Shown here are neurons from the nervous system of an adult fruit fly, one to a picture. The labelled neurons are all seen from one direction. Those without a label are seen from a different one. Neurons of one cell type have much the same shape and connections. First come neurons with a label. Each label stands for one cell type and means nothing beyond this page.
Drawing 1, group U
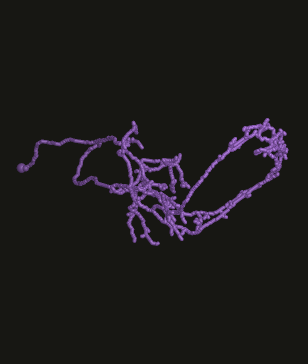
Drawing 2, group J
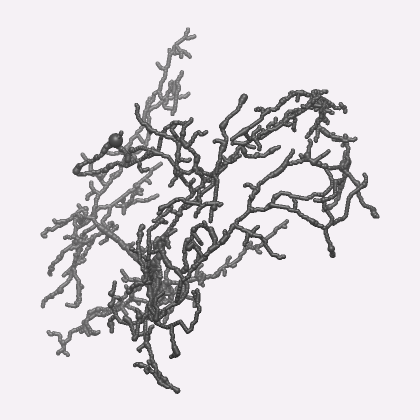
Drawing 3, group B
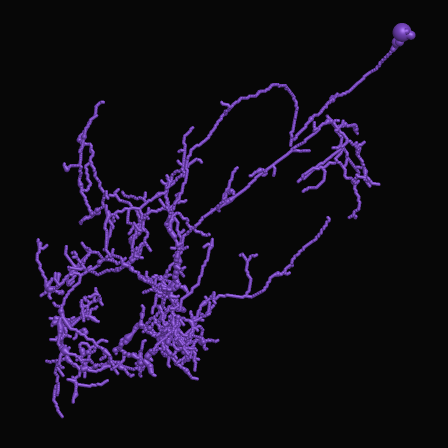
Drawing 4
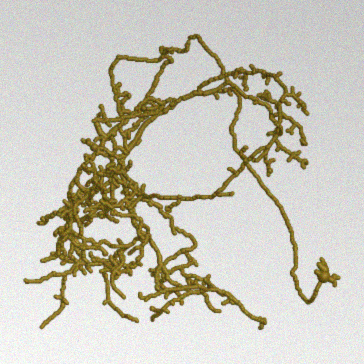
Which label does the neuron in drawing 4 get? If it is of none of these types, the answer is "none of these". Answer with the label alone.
group B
